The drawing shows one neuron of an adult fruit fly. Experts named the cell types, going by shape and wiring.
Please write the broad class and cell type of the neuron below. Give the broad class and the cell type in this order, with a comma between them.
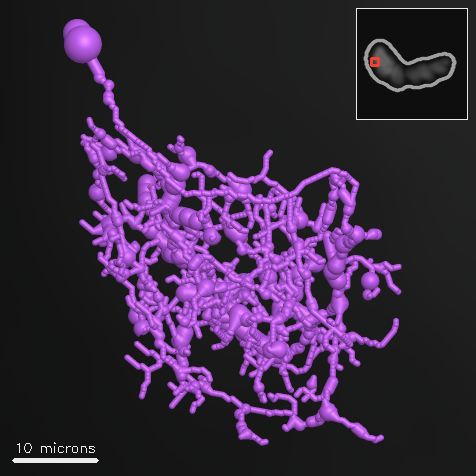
central-brain intrinsic neuron, AVLP379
